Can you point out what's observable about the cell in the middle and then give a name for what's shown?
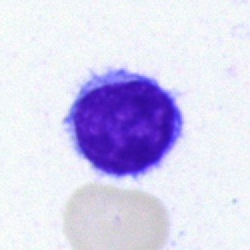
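Roughly round outline on this one, with dense dark purple chromatin broken by a few paler patches. No granules show in the cytoplasm. Short fine projections fringe the edge, easiest to spot at the top and left. It's a lymphocyte.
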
